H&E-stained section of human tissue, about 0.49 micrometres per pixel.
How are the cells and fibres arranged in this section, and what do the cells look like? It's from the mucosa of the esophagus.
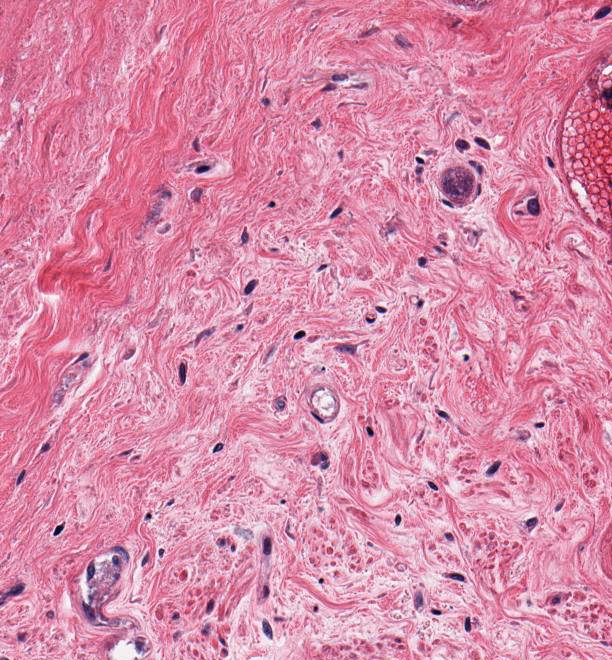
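Upper left first: the collagen bundles are thicker and more tightly packed there than in the rest of the field. Sparse nuclei, small, dark, oval to spindle-shaped, lie singly between the fibres. Near the top at the right edge sits a rounded structure packed with many small round pink profiles in a honeycomb pattern. A few small round vessel profiles with narrow lumens are scattered through, one near the centre.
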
